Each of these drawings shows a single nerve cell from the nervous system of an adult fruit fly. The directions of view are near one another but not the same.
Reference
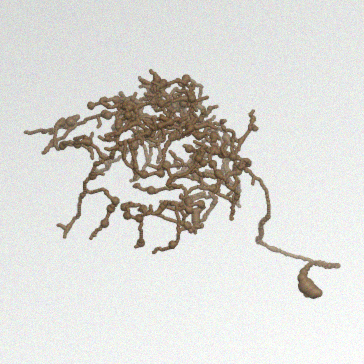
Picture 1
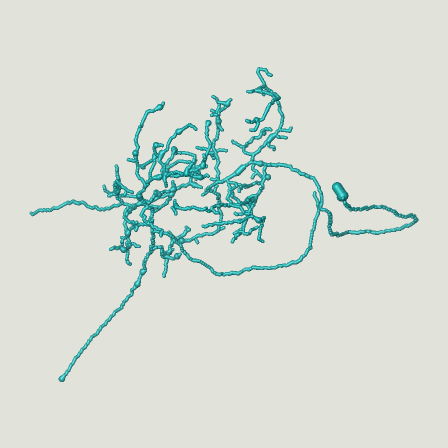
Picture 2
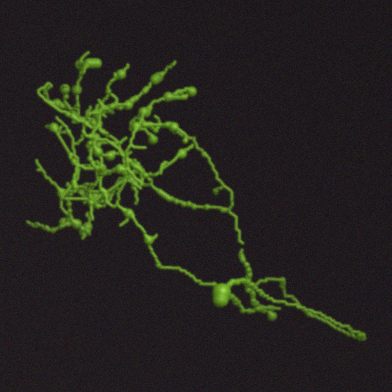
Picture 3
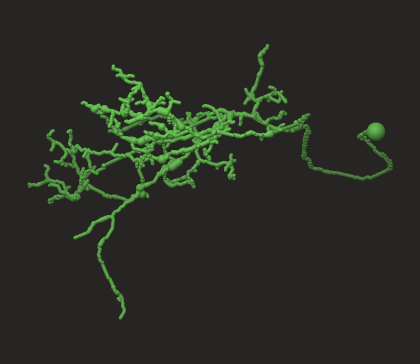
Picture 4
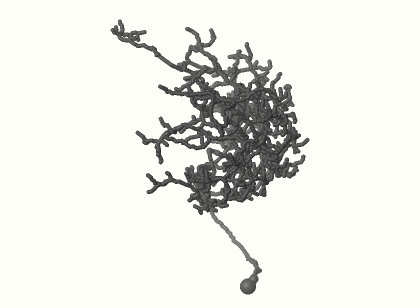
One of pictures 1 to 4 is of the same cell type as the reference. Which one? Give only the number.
4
